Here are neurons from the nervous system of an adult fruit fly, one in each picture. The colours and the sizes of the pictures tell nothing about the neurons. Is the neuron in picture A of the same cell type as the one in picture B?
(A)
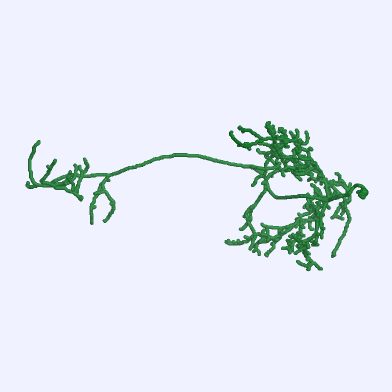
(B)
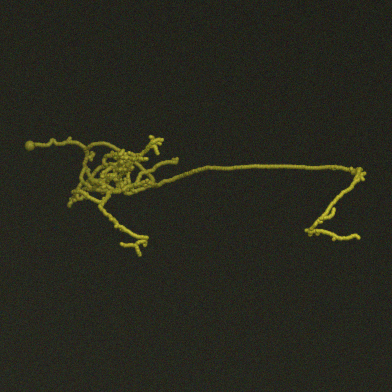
no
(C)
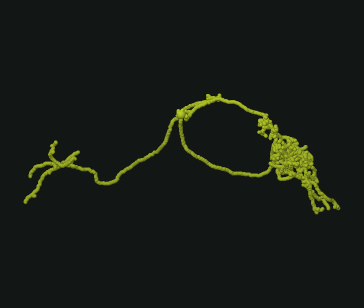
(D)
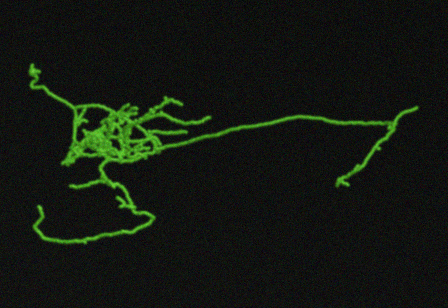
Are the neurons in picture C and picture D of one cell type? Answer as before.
no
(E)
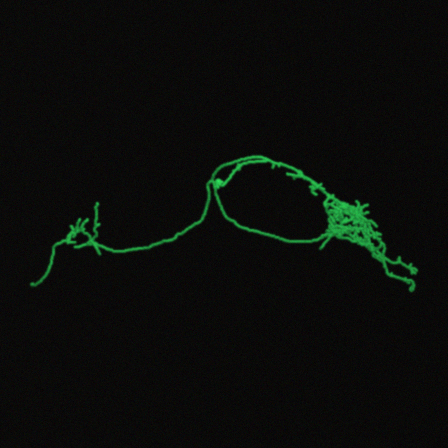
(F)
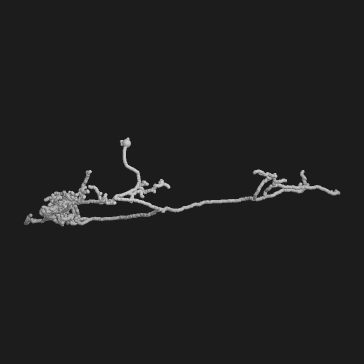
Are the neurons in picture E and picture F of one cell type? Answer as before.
yes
